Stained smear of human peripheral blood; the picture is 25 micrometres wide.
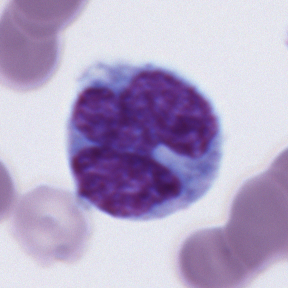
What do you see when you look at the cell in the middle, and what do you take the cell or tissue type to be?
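The cell measures about 14 micrometres across and has a roughly round, smooth outline. The nucleus fills about 70% of the cell's area, and its deepest cleft opens toward the right side of the cell. Its chromatin is dark purple and coarsely clumped, with paler gaps between the clumps. The cytoplasm is pale greyish-blue. The cell is a monocyte.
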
